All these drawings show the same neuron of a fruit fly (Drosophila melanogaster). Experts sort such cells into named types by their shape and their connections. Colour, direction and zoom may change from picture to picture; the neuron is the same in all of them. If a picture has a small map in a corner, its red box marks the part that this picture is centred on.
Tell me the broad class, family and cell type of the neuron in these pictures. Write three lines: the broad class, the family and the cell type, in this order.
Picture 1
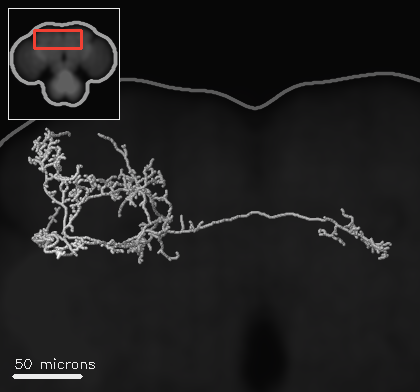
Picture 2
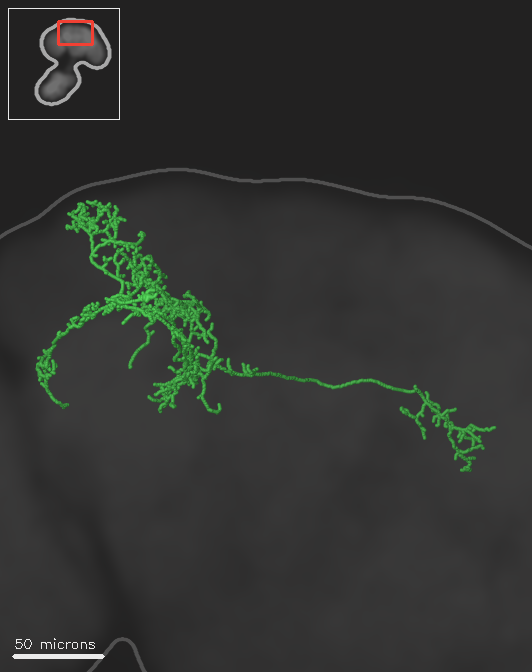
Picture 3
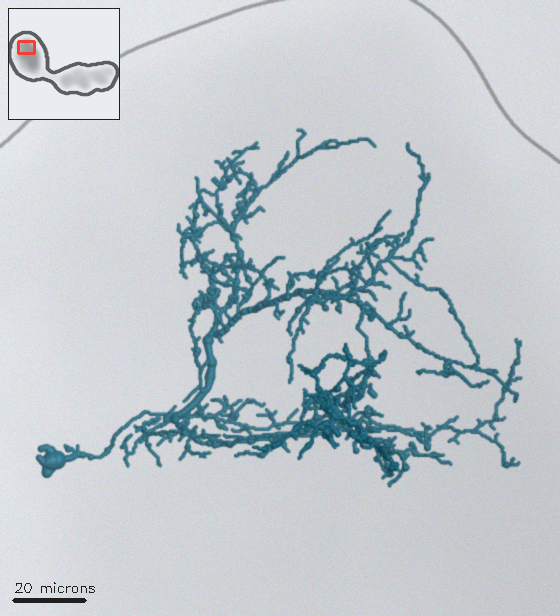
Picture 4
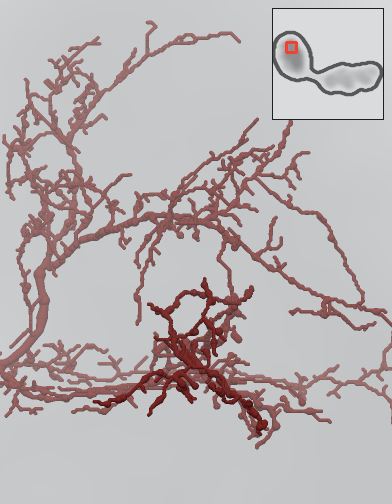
central-brain intrinsic neuron
hemilineage SLPa&l1_anterior
CL070_a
